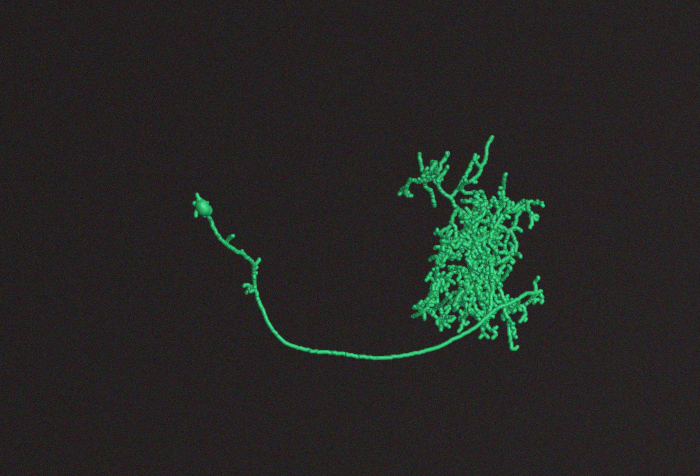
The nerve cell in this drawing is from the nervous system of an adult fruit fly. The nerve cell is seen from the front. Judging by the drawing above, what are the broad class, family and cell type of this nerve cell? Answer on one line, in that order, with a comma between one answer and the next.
nerve-cord intrinsic neuron, hemilineage 01A, IN01A009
